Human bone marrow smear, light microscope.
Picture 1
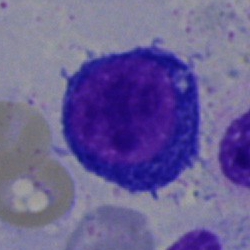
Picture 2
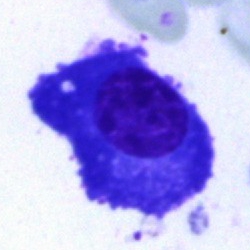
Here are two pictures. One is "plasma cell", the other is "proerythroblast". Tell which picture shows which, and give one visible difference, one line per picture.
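Picture 1 is a proerythroblast. The nucleus fills most of the cell, leaving a narrow rim of cytoplasm.
Picture 2 is a plasma cell. The cytoplasm is abundant and deep blue.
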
